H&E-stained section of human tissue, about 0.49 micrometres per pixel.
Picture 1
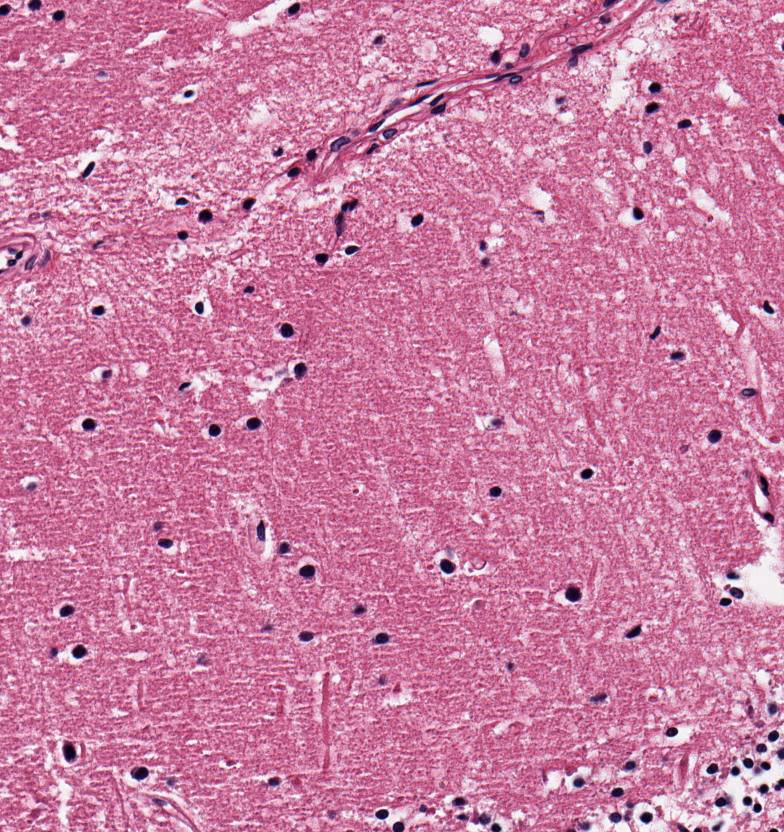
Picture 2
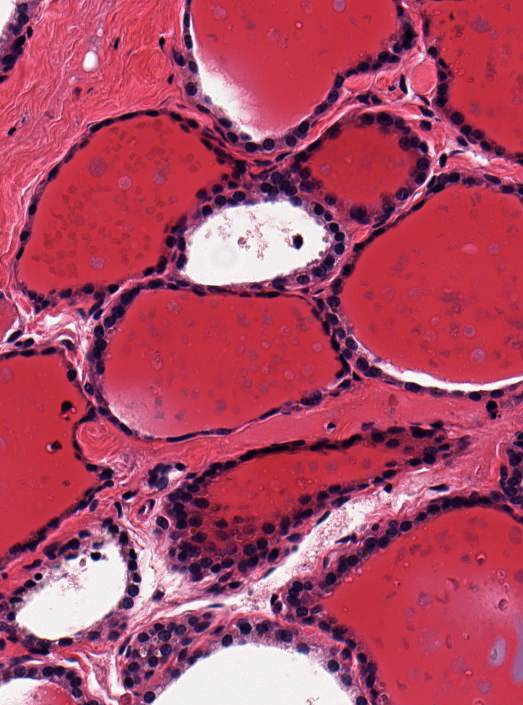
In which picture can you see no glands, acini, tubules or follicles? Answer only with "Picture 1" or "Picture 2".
Picture 1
